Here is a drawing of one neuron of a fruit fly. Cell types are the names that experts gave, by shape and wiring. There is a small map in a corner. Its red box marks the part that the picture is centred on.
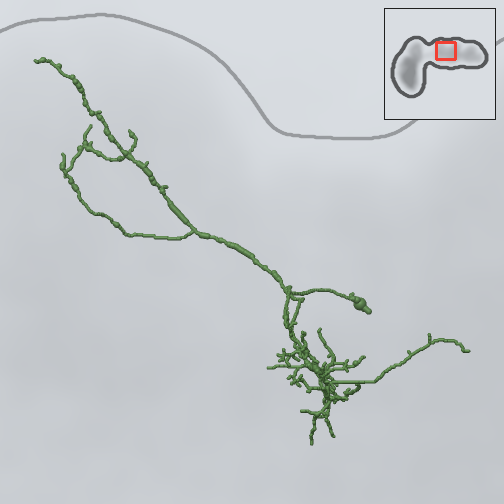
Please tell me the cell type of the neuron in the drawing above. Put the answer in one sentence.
The cell type is IN11A039.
